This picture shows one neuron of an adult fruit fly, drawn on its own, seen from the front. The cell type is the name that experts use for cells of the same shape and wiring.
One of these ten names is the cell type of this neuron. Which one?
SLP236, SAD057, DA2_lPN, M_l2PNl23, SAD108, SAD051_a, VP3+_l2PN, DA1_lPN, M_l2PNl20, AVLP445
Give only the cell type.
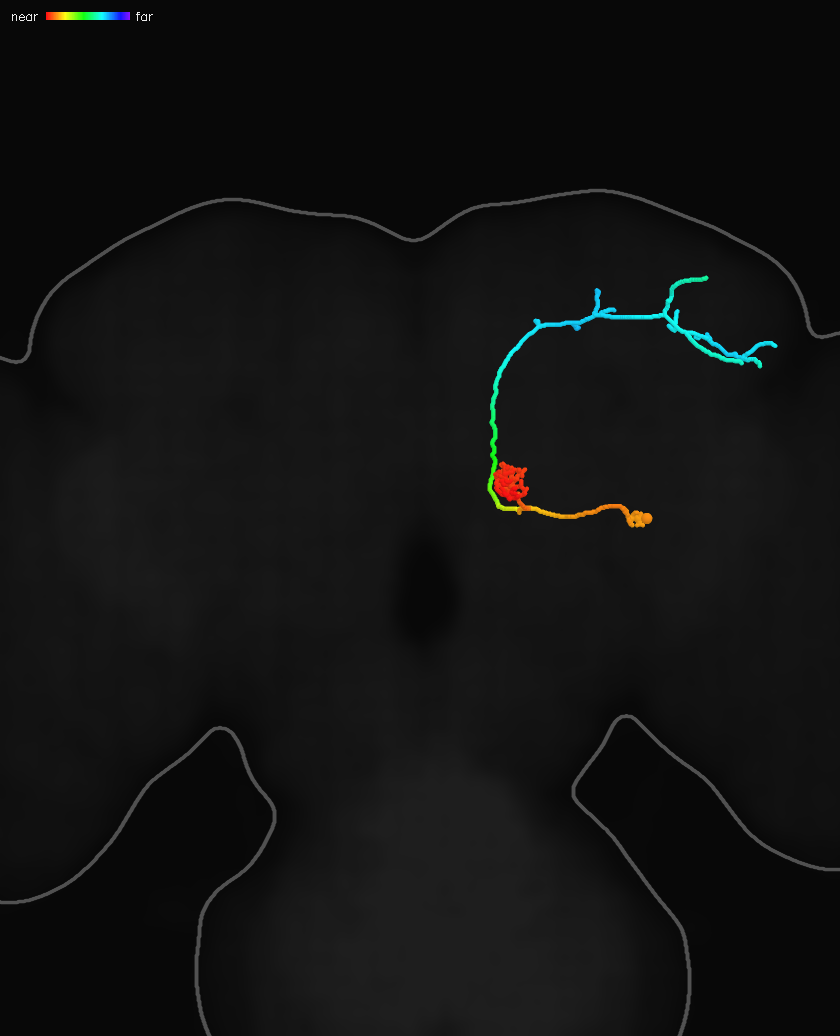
DA2_lPN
